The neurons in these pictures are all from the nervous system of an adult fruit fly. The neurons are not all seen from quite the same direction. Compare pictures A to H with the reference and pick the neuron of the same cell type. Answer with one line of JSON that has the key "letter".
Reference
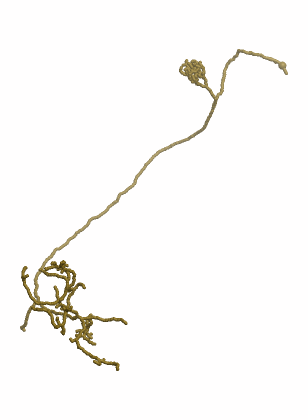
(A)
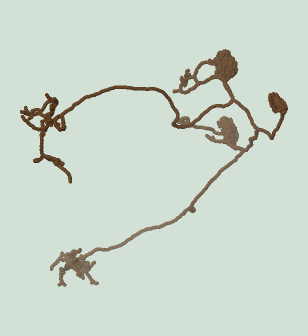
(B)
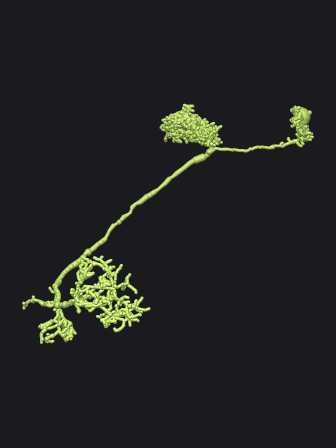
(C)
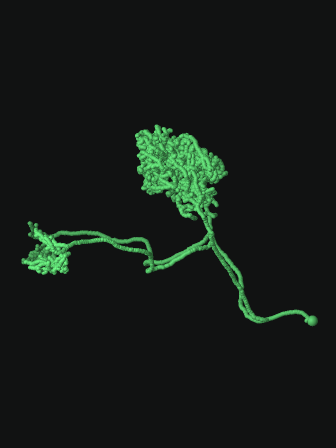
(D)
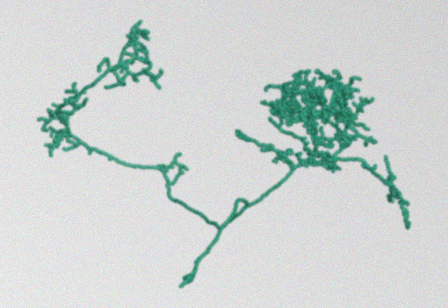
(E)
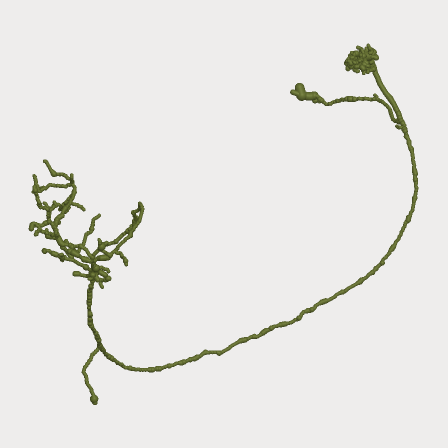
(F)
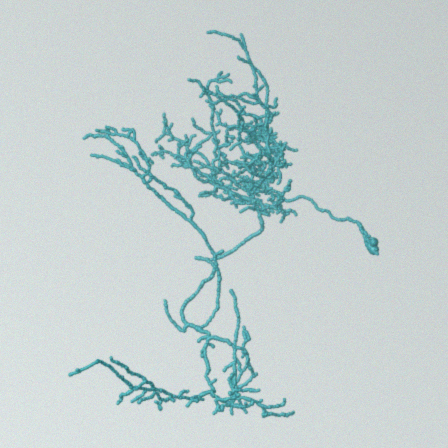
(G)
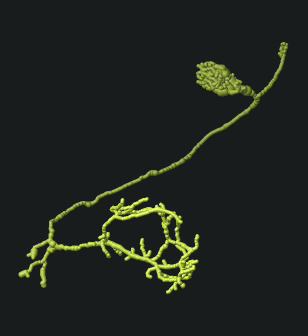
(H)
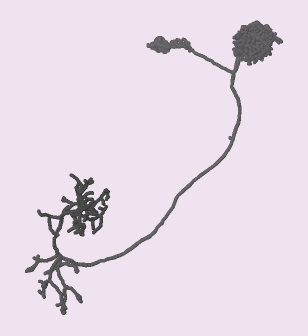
{"letter": "E"}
